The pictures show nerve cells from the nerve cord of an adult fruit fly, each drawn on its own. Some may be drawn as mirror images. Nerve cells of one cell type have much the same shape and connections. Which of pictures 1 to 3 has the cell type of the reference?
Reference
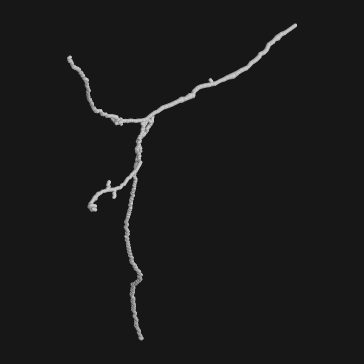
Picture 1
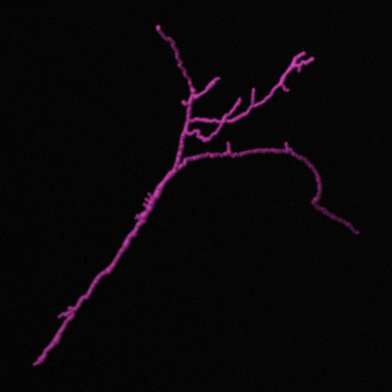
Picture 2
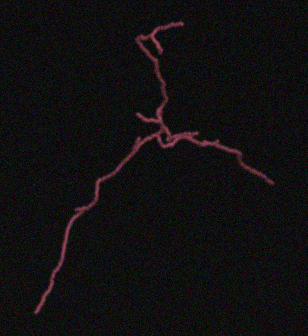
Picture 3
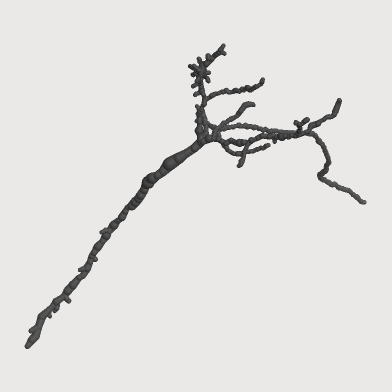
Picture 1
